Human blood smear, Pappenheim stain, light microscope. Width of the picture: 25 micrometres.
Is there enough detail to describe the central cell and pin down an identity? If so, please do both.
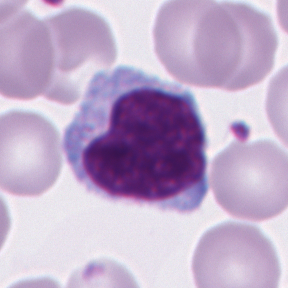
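Look first at the nucleus: it is about 10 micrometres across, with a notch on its upper left side that gives it a broadly bean-like shape. It takes up about 60% of the cell's area. Most of the cytoplasm sits to the left of the nucleus, leaving only a narrow rim on the right. It is pale greyish-blue, with a fine, dusty texture and no coarse granules. This is a typical lymphocyte.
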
